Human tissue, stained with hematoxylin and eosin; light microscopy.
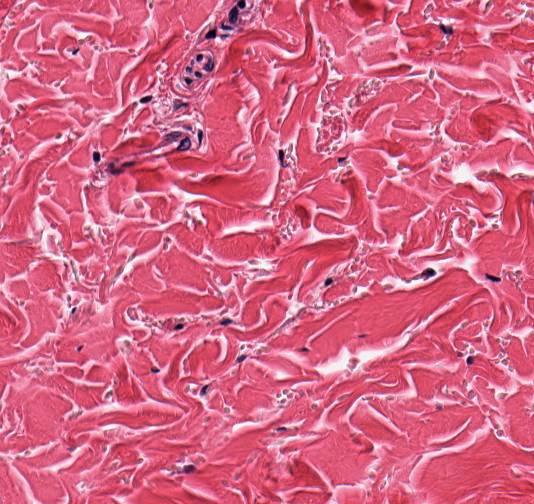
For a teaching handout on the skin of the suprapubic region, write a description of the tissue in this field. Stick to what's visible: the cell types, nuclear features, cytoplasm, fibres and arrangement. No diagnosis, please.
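Look across the field: thick eosinophilic collagen bundles fill all of it. Notice how they run in many different directions and interweave. Between them lie sparse nuclei, small, dark and spindle-shaped. In the upper left, small vessels carry a few dark nuclei in their walls.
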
